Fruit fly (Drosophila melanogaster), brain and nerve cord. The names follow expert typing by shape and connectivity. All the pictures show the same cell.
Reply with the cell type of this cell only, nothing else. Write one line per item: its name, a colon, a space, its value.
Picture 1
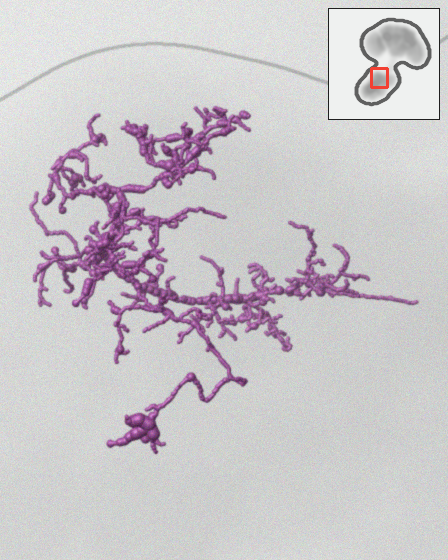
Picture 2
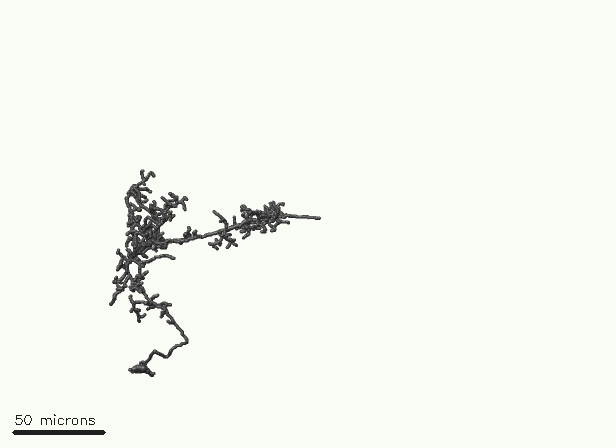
cell type: IN13A027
